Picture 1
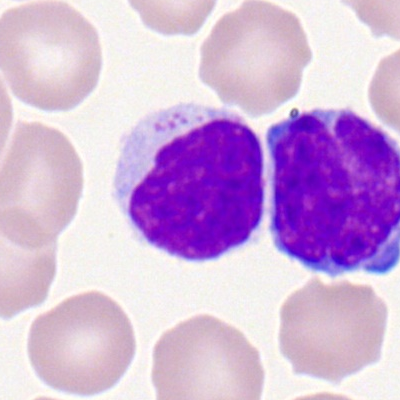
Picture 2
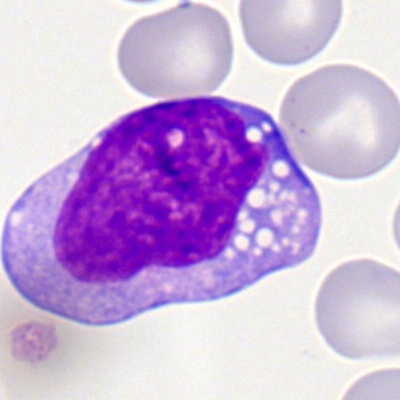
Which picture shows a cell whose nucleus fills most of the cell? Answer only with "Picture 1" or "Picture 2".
Picture 1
